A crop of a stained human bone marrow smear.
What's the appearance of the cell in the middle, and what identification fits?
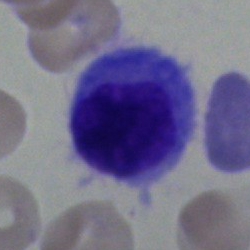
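First, the outline: roughly round, with a slightly ragged edge. Next, the surface: a few short, fine projections stick out from the lower edge. Then the chromatin, which stains a dark, dense purple. Last, the cytoplasm, where no distinct granules can be made out. This is a hairy cell.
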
